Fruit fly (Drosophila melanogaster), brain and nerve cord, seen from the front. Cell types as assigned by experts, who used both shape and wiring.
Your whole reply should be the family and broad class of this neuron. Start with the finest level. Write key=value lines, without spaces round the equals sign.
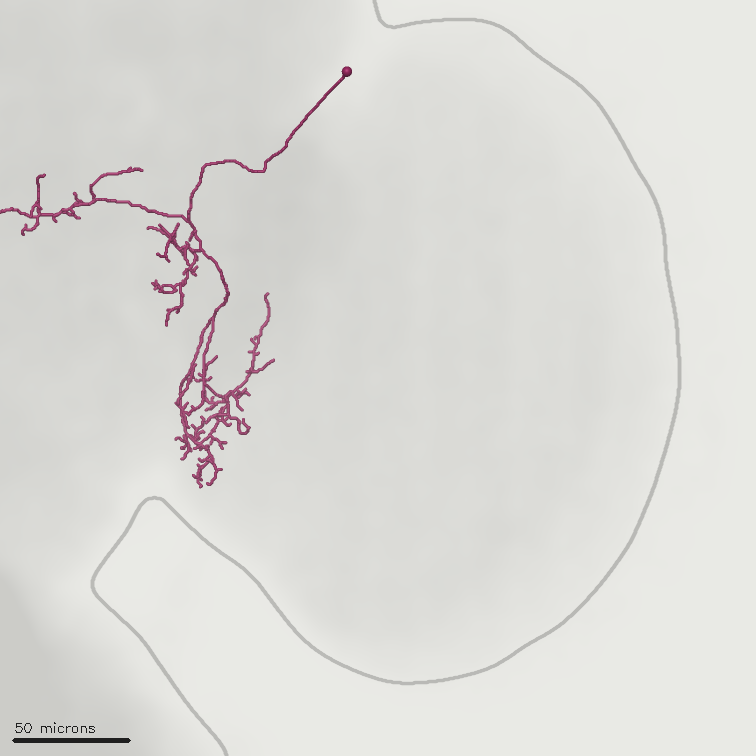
family=hemilineage LHl4_posterior
broad_class=visual projection neuron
